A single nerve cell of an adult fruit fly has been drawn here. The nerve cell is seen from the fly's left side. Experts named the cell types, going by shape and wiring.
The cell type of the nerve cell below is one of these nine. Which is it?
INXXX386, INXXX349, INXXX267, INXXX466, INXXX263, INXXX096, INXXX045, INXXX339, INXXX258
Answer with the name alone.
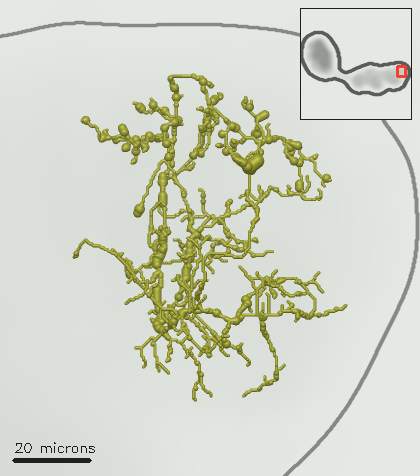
INXXX349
